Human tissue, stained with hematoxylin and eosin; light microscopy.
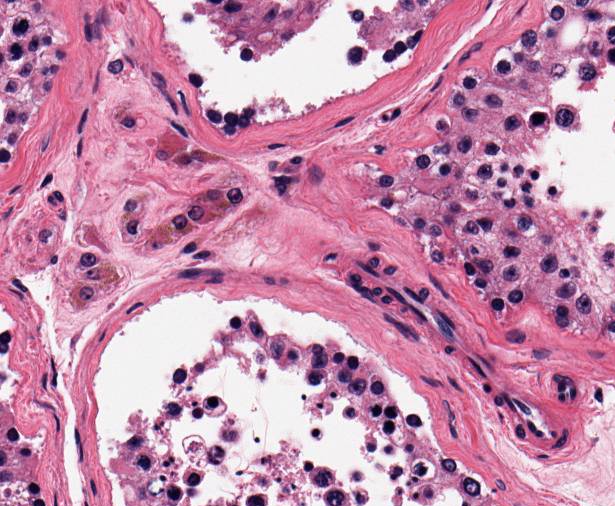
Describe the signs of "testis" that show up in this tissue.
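This is testis, cut across several rounded tubules separated by bands of pink interstitial tissue, with one tubule filling the lower centre.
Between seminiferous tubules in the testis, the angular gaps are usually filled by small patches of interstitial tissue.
The pink interstitial tissue lying between the tubules here fits that pattern.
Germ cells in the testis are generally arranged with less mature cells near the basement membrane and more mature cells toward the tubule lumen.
Within these tubules are many rounded cells with round, dark-staining nuclei, several of them lying loose in the lumen. At centre-left, the interstitium holds a cluster of polygonal Leydig cells with abundant eosinophilic cytoplasm and round central nuclei. Several of these interstitial cells carry golden-brown granular pigment in their cytoplasm.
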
